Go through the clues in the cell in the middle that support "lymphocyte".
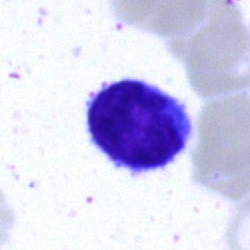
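For the lymphocyte, the feature that fits is the nucleus, which fills almost the whole cell.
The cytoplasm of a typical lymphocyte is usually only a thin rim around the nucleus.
Also seen are a slightly oval outline, dense chromatin stained deep purple-blue, and a finely uneven edge without long projections.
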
